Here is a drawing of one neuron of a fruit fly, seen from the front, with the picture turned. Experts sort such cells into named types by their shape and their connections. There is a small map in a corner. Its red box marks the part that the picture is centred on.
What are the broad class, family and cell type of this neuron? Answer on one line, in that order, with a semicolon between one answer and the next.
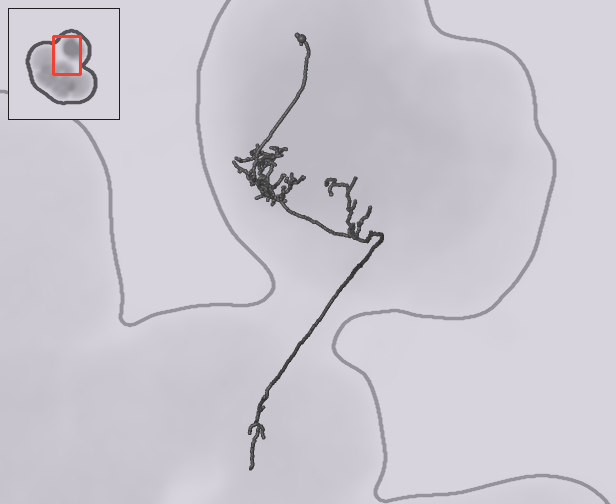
ascending neuron; hemilineage 06A; AN06A095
